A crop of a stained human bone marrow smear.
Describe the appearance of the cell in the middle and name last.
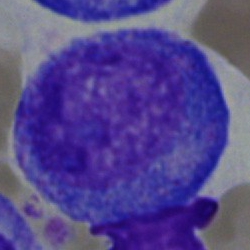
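Let's take this slowly together. First, notice that the picture is blurred, so the fine detail looks soft. Even so, you can see that the chromatin is finely stippled rather than coarsely clumped. The cytoplasm is blue, and you won't find any vacuoles in it. This cell is a promyelocyte.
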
